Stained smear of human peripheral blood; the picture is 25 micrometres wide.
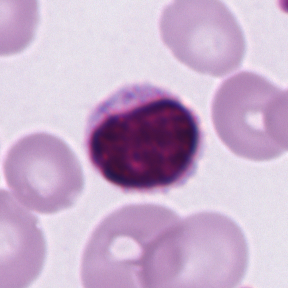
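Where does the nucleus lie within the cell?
Toward the bottom, off-centre; it is oval in outline and about 10 by 7 micrometres, in a cell about 10 micrometres across.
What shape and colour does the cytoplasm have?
It forms a pale lilac crescent, widest at the top of the cell.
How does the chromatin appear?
Dense and coarsely clumped.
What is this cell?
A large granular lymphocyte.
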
